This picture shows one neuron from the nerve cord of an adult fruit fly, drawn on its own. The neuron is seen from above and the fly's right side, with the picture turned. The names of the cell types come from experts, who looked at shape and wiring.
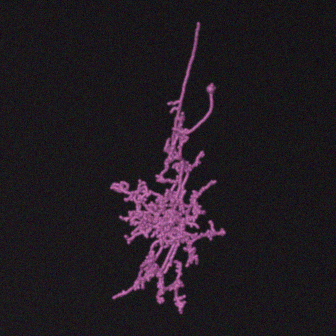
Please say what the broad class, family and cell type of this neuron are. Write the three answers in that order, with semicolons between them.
ascending neuron; hemilineage 08B; AN08B032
